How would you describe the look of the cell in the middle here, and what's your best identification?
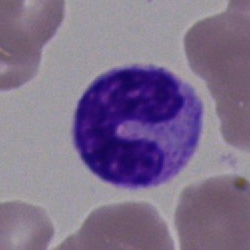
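Starting at the edge, I see a round, smooth outline. The nucleus appears deeply indented, curving into a C shape, and its notch opens toward the right side of the cell. Around it the cytoplasm forms a moderate rim, and that rim looks widest on the right. So this is a band neutrophil.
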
